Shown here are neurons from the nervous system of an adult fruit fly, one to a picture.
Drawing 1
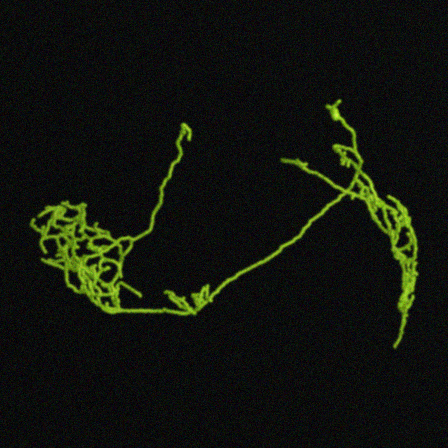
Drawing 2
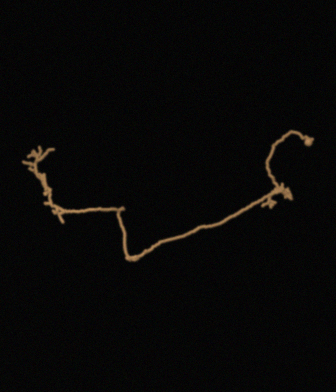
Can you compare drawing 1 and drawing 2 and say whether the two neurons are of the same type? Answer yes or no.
no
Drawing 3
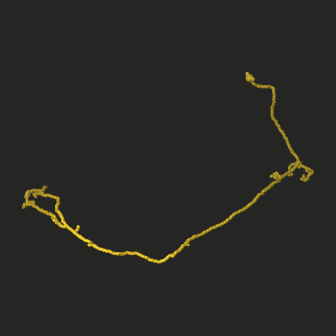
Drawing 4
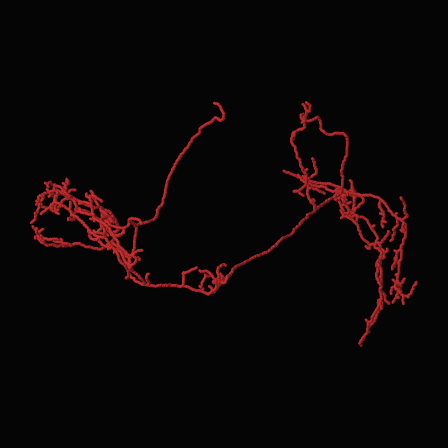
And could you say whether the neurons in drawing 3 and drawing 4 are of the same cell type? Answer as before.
no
